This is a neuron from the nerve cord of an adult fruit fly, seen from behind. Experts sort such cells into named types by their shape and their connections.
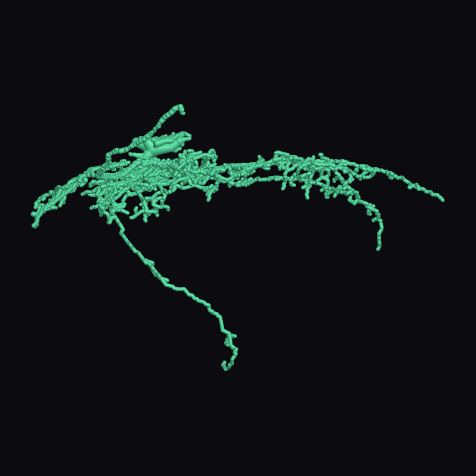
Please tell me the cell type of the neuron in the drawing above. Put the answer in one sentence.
The cell type is MNad24.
